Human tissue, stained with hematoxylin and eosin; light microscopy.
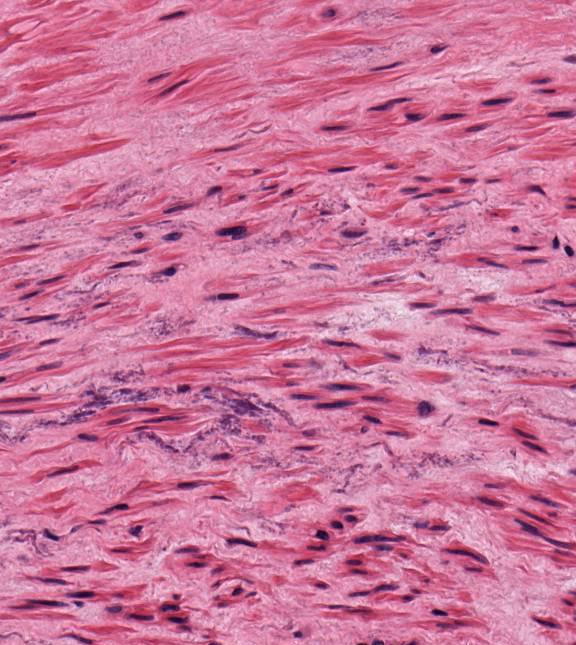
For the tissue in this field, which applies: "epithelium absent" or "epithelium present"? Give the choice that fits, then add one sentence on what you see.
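Epithelium absent. No epithelium or glands are present anywhere in the field.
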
